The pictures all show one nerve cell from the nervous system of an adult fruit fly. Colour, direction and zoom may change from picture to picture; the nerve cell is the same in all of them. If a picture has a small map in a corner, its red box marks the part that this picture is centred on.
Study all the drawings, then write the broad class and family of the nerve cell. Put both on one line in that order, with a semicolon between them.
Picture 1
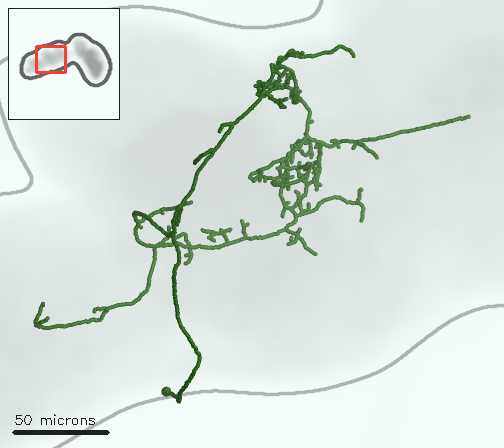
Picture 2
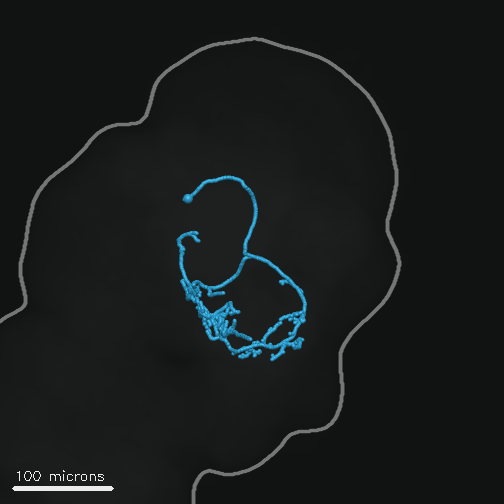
nerve-cord intrinsic neuron; hemilineage 19B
